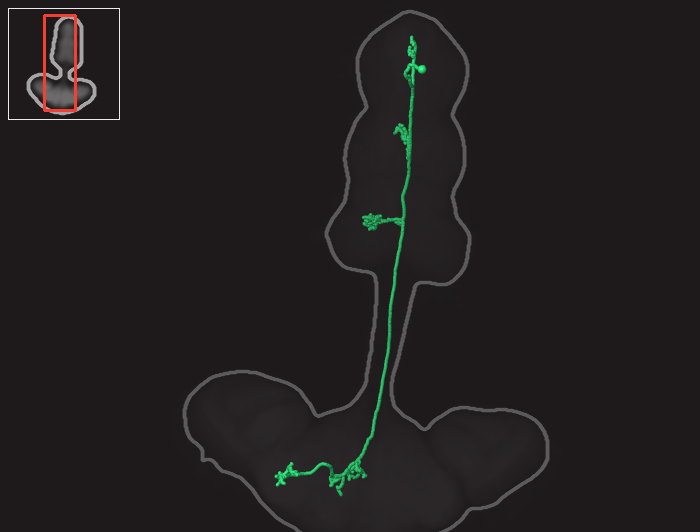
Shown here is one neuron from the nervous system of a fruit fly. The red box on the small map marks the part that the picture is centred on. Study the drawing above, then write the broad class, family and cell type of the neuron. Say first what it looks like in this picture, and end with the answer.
It runs through the neck, between the brain and the nerve cord. The cell body is at the top of the picture. Its broad class is ascending neuron. Its family is hemilineage 09B. It is of cell type AN09B033.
